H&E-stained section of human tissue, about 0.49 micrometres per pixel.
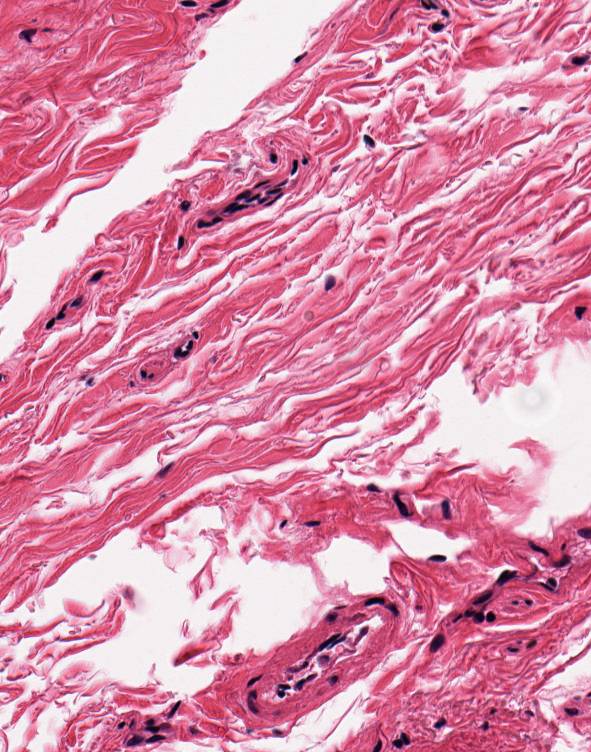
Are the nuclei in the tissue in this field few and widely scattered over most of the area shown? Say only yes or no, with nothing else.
Yes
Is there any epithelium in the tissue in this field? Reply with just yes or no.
No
